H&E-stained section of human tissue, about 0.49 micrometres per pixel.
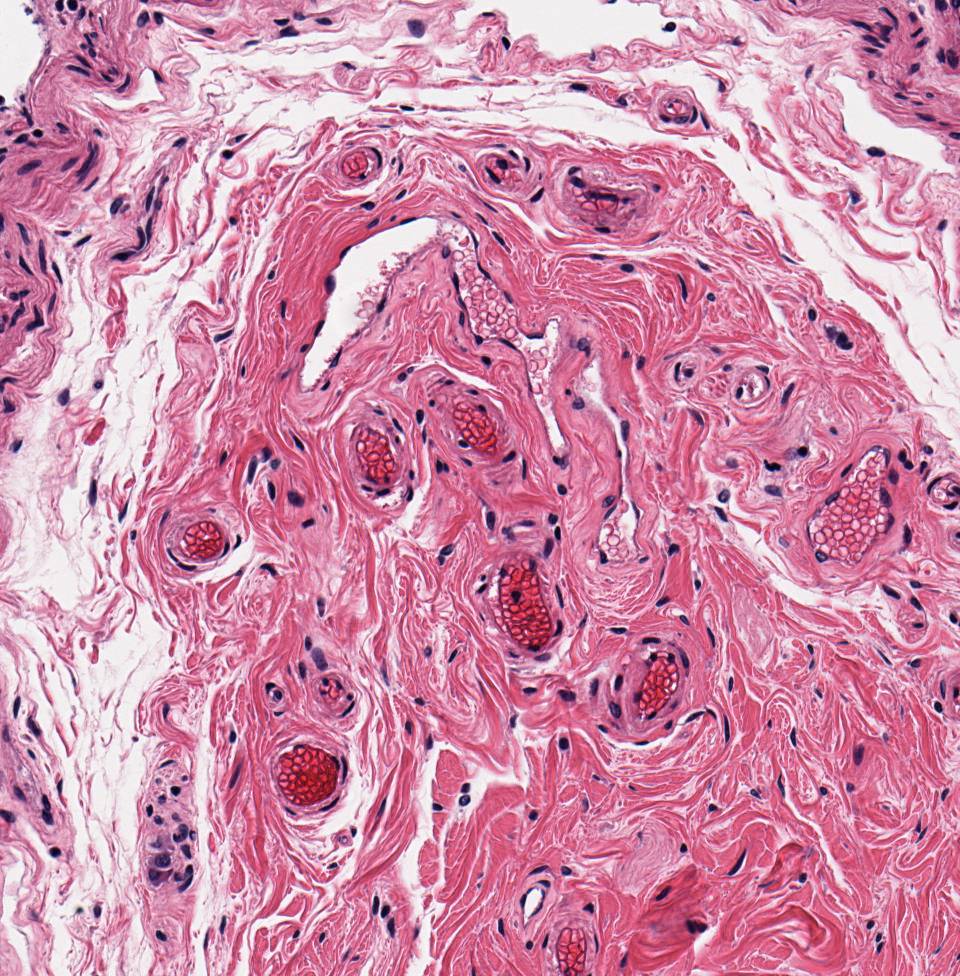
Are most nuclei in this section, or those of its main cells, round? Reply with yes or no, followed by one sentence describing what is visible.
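No. The central stroma is made of wavy, strongly eosinophilic fibres with scattered elongated dark nuclei between them.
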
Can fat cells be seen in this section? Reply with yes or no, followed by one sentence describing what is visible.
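No. No fat cells are seen in the field.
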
